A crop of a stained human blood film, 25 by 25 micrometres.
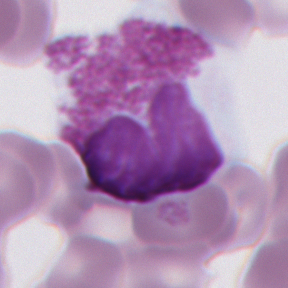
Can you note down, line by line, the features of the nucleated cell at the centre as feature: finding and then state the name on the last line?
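Chromatin: dense, deep purple
Granules: numerous and coarse; they pack the cytoplasm
Colour: magenta to reddish-purple, I'd call it
Position: granular cytoplasm mostly above; nucleus sits low
Verdict: eosinophil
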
